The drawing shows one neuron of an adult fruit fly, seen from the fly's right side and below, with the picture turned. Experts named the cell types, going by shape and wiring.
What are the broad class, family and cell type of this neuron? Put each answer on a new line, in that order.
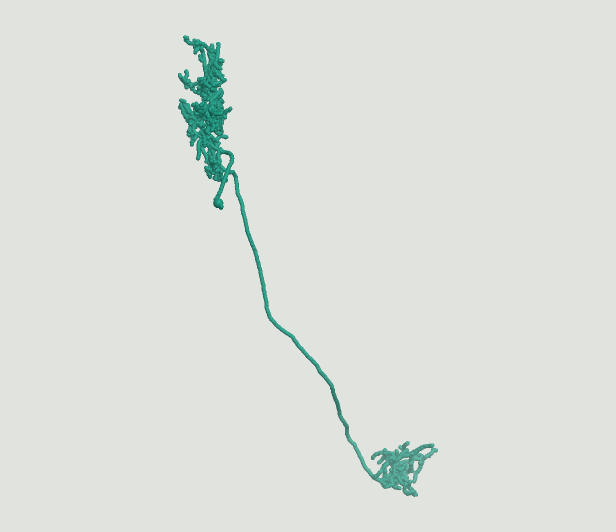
ascending neuron
hemilineage 07B
AN07B018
